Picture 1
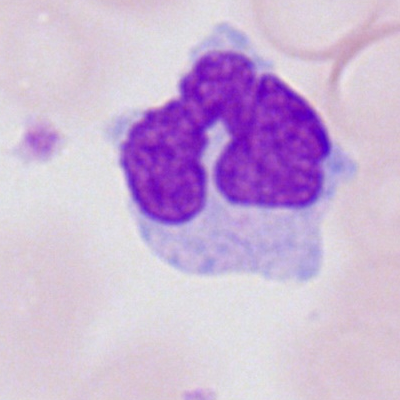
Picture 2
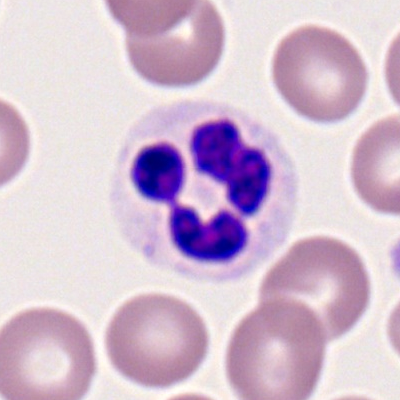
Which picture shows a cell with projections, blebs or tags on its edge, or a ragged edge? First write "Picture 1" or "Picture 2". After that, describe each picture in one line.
Picture 1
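Picture 1: The cell outline is irregular, with several short angular points.
Picture 2: The cell outline is round and smooth.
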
